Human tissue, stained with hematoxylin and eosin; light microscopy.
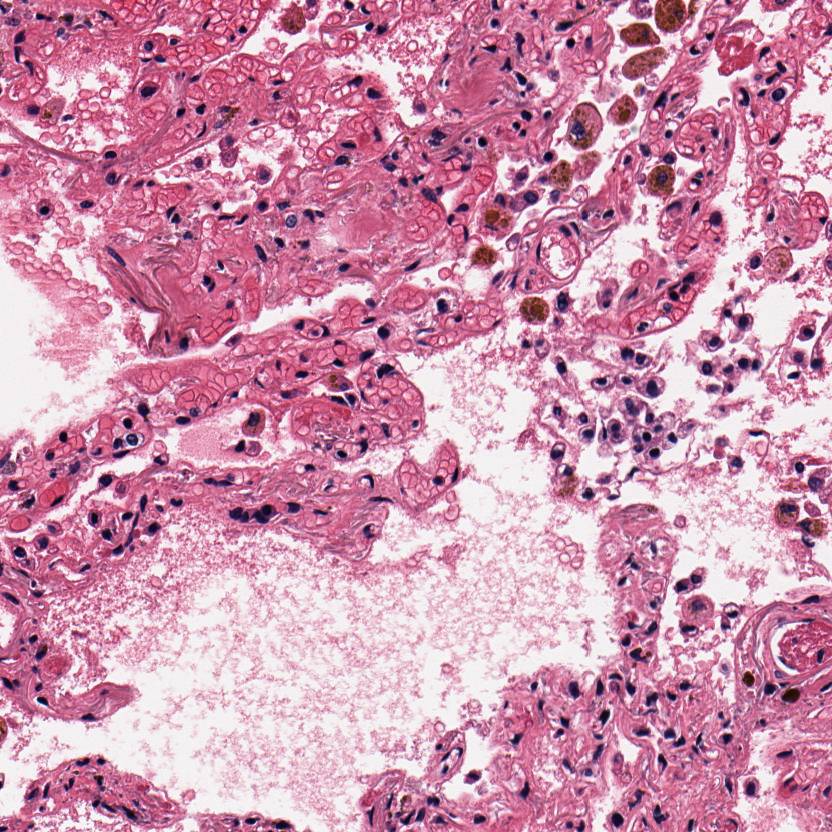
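Lung: irregular branching strands of pink tissue separated by wide pale spaces, the largest in the lower centre. Rounded cells filled with coarse golden-brown cytoplasmic pigment cluster mainly in the upper right. The strands of lung tissue hold many closely packed red blood cells in rounded outlines, most crowded in the upper left. A loose group of detached, dark-nucleated rounded cells lies free in the space at right centre.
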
